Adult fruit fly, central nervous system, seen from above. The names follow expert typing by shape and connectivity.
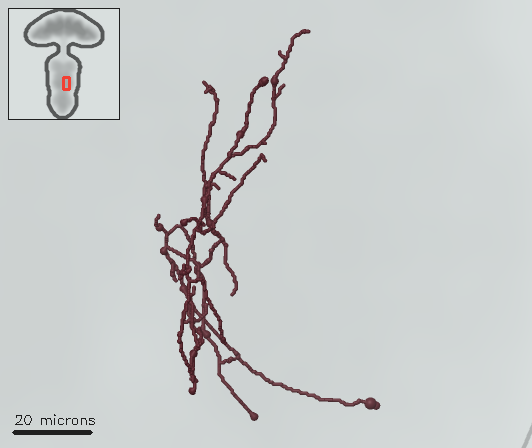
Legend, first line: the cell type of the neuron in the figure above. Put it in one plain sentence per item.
The cell type is IN01B080.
